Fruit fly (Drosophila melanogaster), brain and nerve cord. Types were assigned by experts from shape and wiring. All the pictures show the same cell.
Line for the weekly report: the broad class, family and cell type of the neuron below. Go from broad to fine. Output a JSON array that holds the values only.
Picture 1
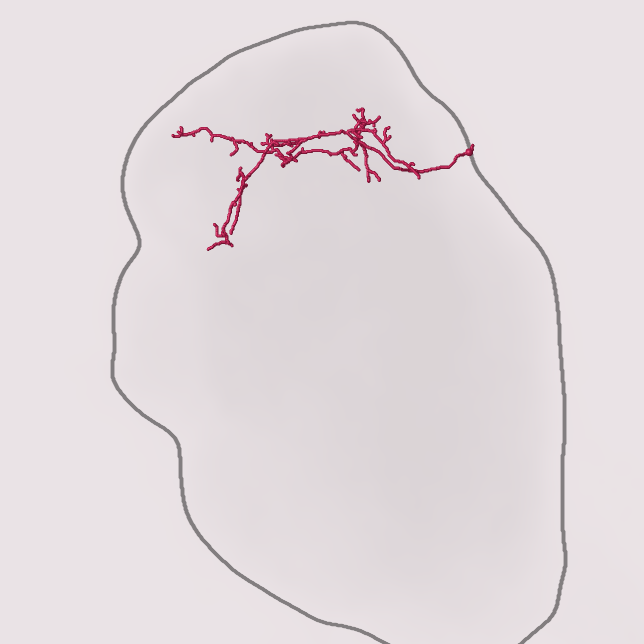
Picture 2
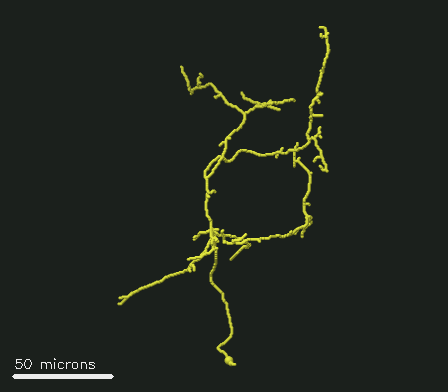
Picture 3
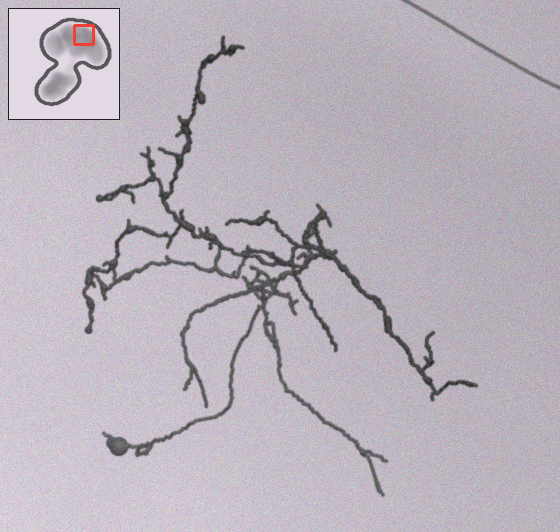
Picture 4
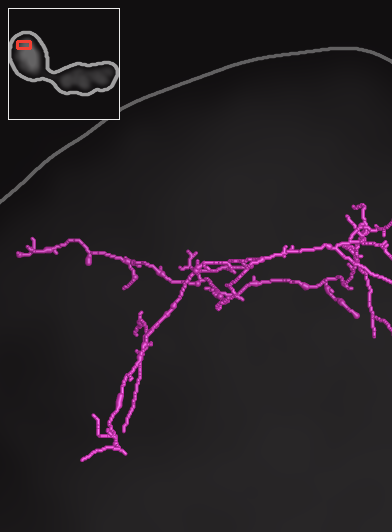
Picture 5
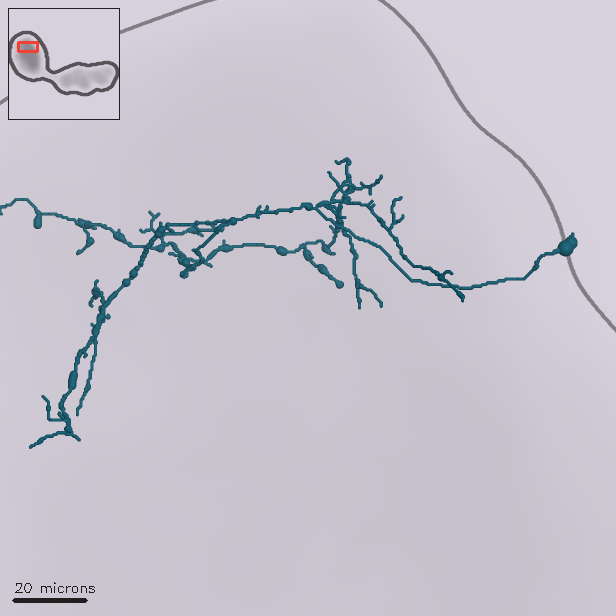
["central-brain intrinsic neuron", "hemilineage DM6_dorso_lateral", "CB1650"]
